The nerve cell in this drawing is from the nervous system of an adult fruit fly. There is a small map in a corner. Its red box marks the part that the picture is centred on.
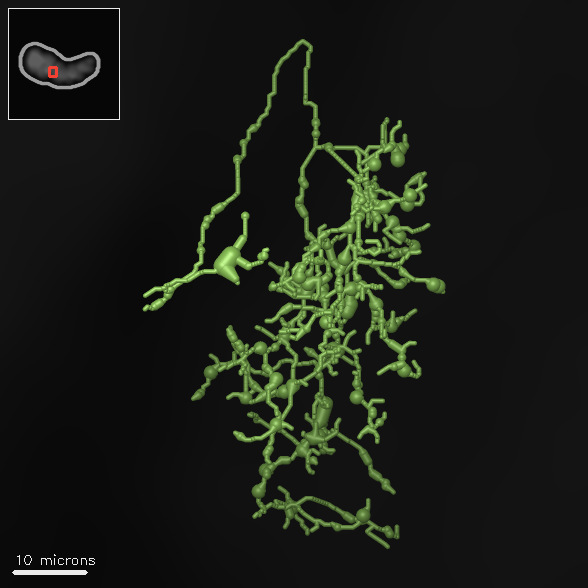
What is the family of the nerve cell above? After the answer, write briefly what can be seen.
The family is Li. This is an optic-lobe intrinsic neuron. The cell body can be seen in the middle of the picture. By the scale bar it is about 70 microns tall in this view. The picture shows dozens of branch ends.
